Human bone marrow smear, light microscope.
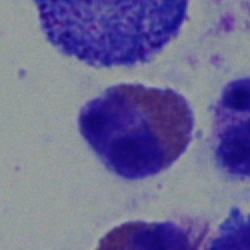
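Eosinophil at the centre of a stained human bone marrow smear: a rounded cell with a smooth edge, tapering slightly toward the bottom. The nucleus stains dark purple, most deeply in its lower part. A faint reddish-purple tint lies over the upper part of the cell. No vacuoles are seen.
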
